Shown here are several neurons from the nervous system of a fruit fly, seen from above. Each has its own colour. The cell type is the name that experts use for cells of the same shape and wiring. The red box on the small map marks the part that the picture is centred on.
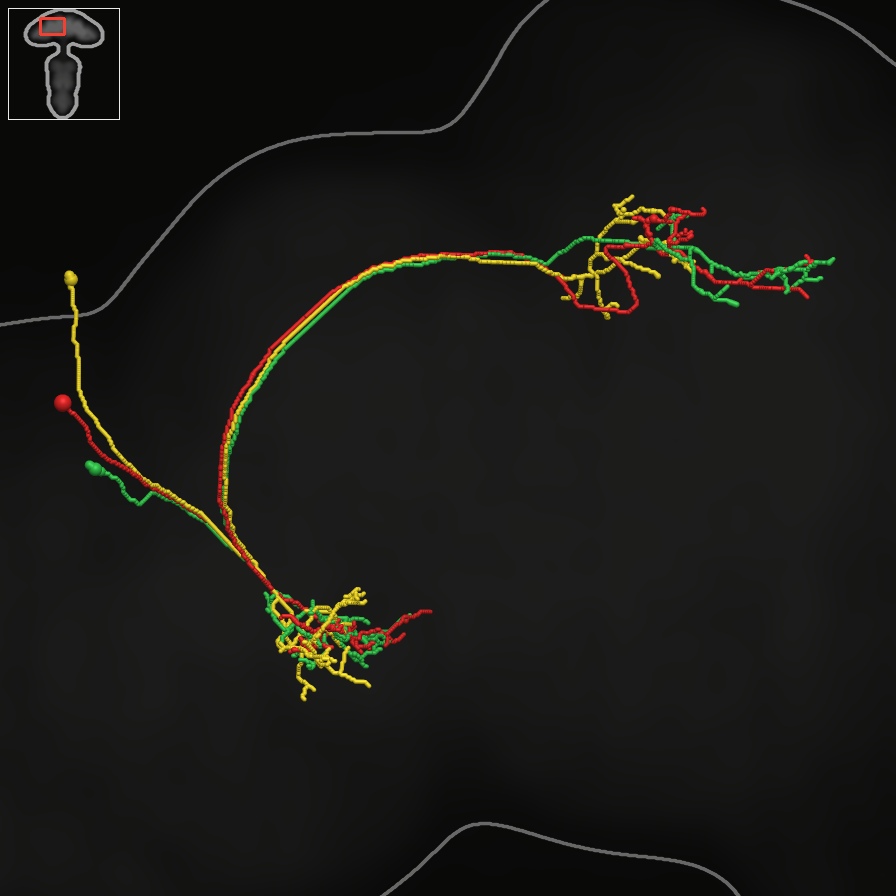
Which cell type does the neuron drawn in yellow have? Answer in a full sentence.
The cell type is PLP046.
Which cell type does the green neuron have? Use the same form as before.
The cell type is PLP042_b.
